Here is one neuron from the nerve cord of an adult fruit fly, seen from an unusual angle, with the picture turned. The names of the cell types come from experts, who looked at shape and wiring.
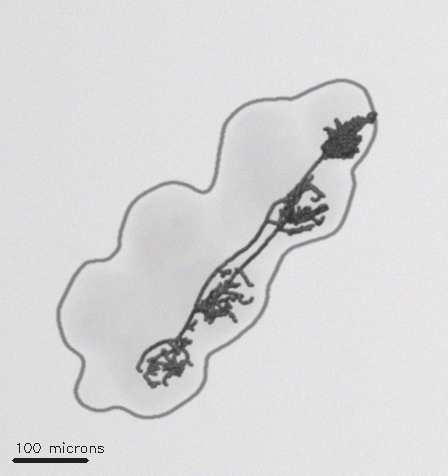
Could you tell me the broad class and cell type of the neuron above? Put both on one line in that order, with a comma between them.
nerve-cord intrinsic neuron, INXXX025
